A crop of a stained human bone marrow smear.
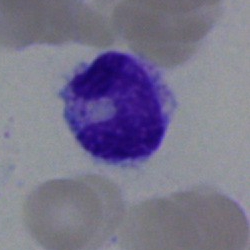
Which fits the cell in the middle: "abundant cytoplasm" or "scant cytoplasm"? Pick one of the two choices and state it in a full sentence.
Its cytoplasm amounts to no more than a narrow rim.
